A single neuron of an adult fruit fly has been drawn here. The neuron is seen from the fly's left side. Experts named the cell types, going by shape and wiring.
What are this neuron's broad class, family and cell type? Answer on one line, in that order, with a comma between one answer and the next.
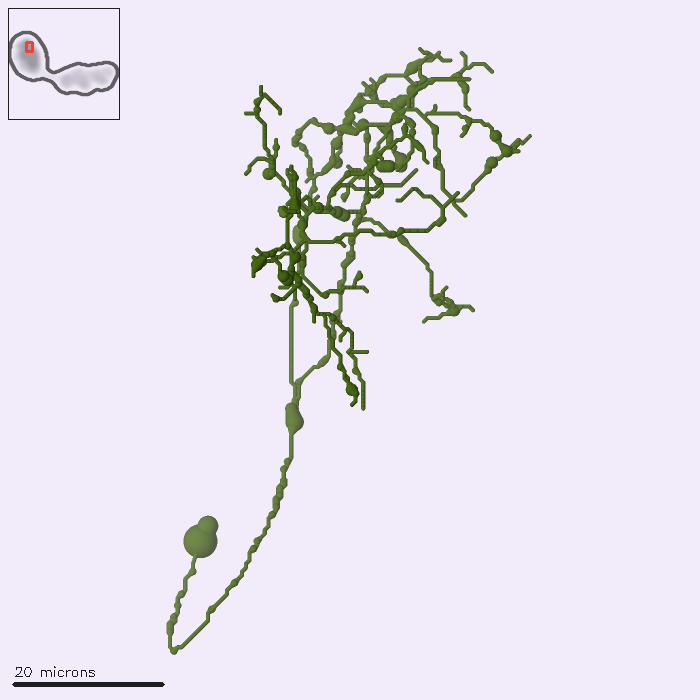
central-brain intrinsic neuron, hemilineage LHl4_dorsal, LHAV4b1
